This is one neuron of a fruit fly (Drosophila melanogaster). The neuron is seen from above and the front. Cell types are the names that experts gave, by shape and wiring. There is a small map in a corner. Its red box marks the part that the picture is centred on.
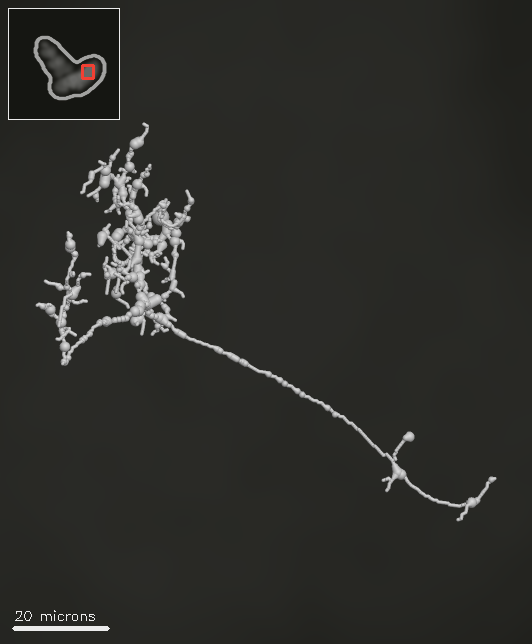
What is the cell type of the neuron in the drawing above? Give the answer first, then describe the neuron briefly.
It is of cell type Y12. Its broad class is optic-lobe intrinsic neuron. From left to right in the picture it spans about 100 microns. Dozens of branch ends can be seen.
